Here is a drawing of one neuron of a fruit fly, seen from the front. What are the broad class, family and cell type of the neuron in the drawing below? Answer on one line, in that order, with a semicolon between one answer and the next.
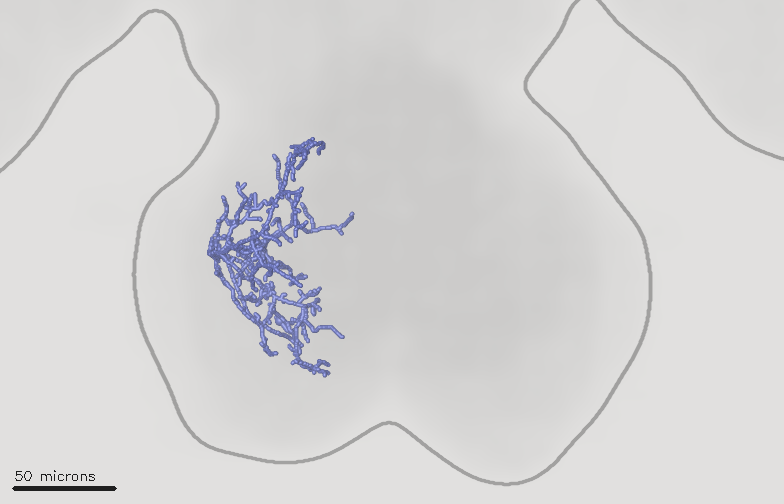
nerve-cord intrinsic neuron; hemilineage 13A; IN13A030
